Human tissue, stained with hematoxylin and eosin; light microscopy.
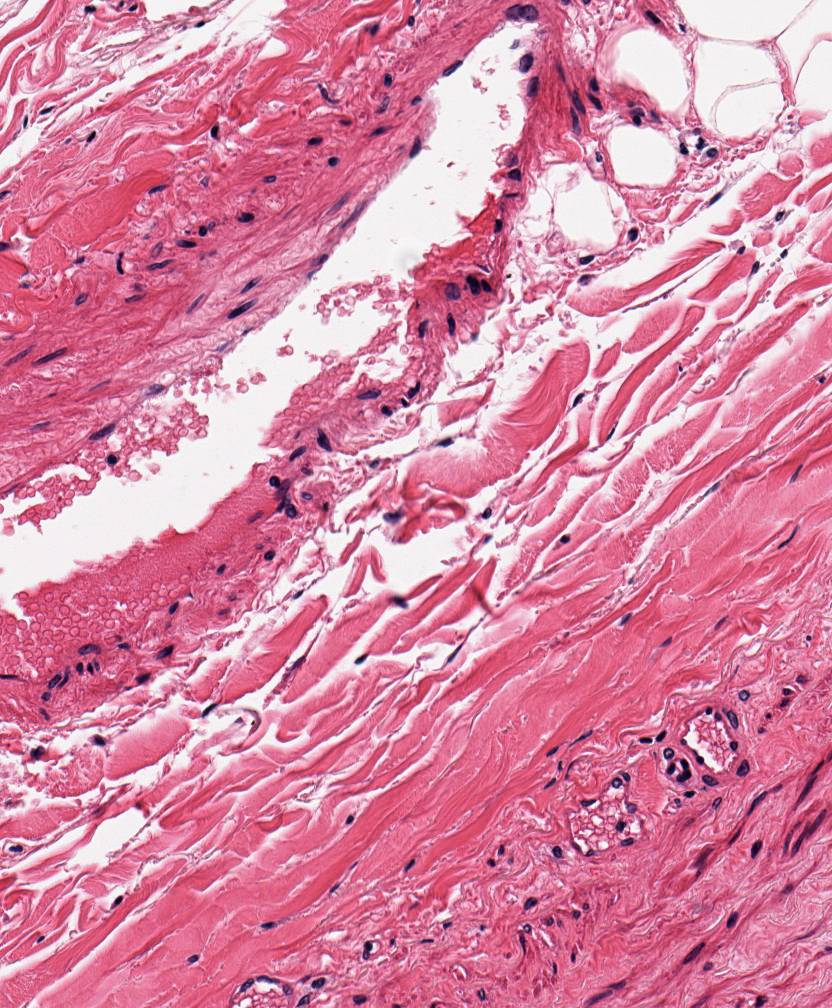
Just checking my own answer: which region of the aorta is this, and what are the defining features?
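The field shows the tunica adventitia. A few adipocytes with clear, empty cytoplasm sit top right; small capillaries with plump nuclei lie lower right.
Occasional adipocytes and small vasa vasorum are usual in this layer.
Clefts split the fibre bundles into strands centre and right.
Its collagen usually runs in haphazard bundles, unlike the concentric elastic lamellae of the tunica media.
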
